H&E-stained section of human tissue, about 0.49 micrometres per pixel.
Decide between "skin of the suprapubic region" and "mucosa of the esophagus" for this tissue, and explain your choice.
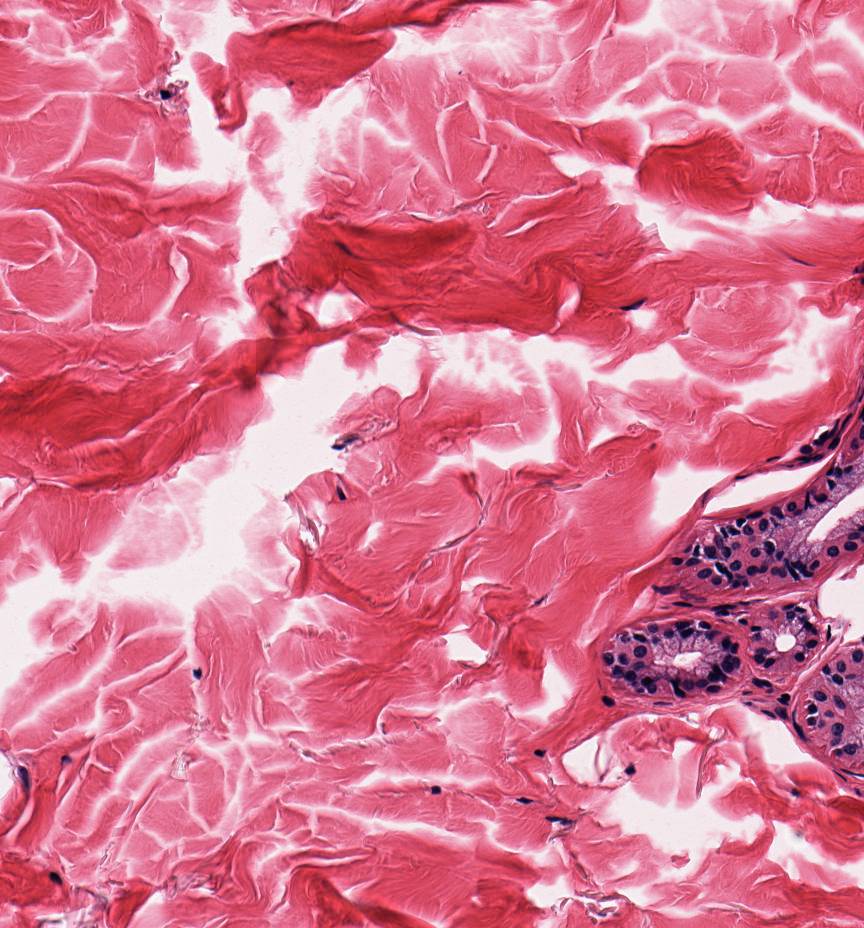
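That's skin of the suprapubic region. Thick, wavy pink collagen bundles running in many directions fill most of the field, with sparse small, dark, spindle-shaped nuclei. Lower right edge: a small cluster of epithelial tubules, cuboidal cells with round dark nuclei around small round lumina.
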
